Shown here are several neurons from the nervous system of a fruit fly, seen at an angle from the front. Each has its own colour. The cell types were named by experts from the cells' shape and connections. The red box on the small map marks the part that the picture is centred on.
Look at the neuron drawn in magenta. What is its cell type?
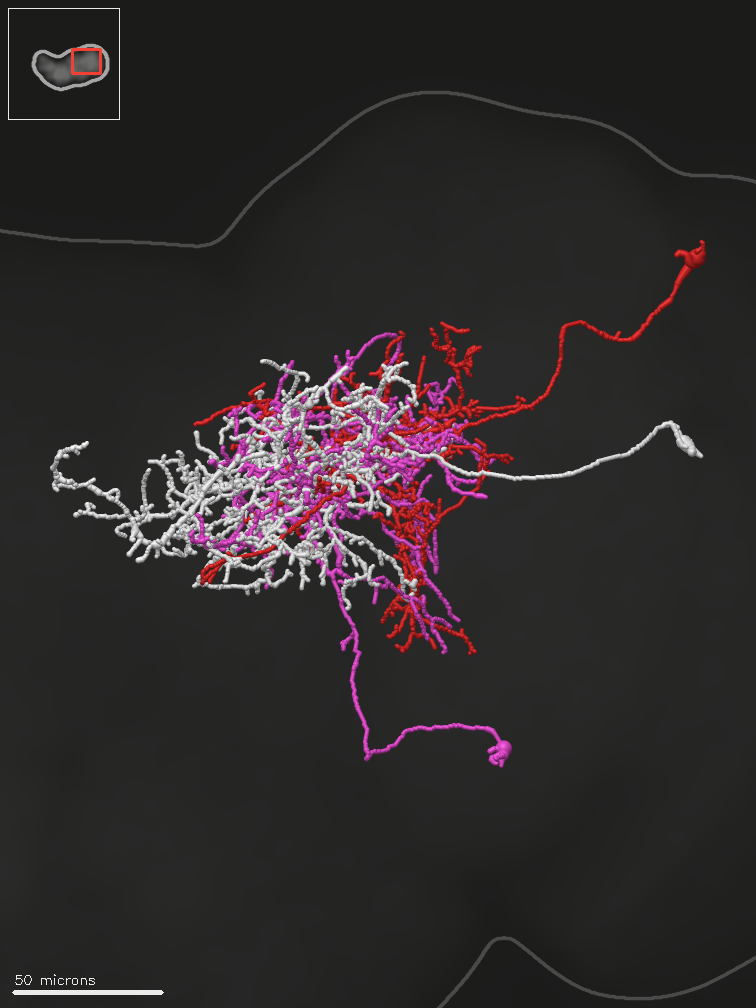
PLP075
